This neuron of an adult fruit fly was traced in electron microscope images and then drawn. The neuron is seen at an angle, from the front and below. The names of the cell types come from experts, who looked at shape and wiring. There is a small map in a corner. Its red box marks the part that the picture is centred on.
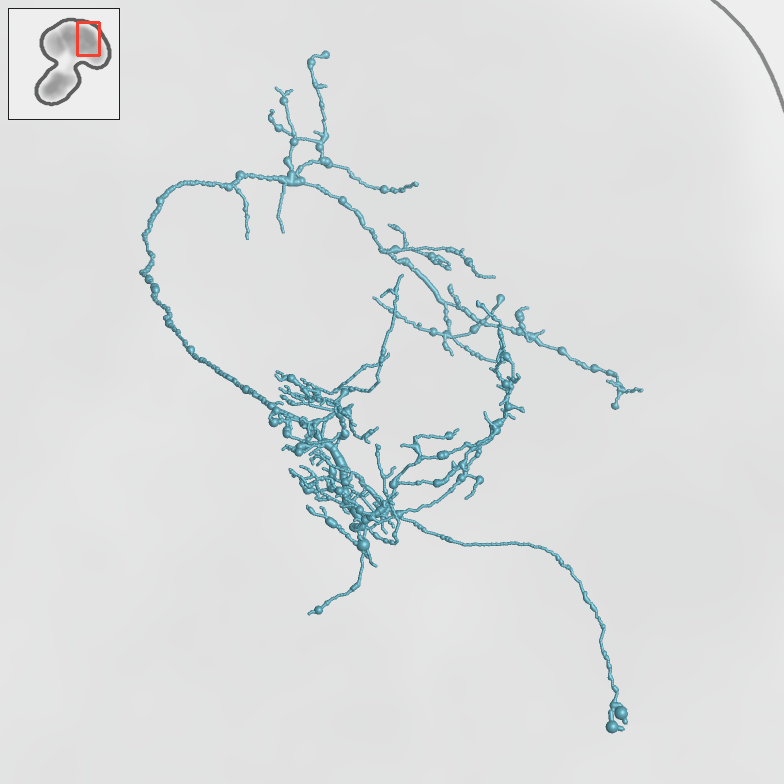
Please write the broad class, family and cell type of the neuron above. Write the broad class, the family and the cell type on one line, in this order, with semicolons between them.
central-brain intrinsic neuron; hemilineage ALlv1; VP1m+VP2_lvPN1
